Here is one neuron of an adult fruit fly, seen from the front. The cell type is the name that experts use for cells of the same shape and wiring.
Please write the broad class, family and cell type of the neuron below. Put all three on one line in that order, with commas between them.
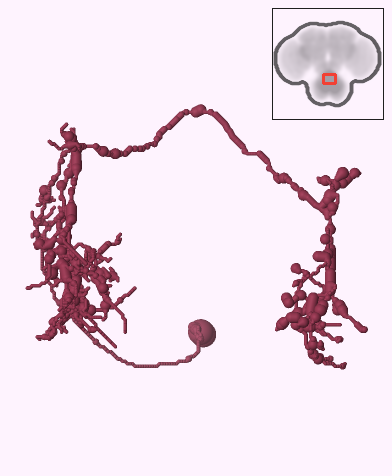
nerve-cord intrinsic neuron, hemilineage 06A, IN06A055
